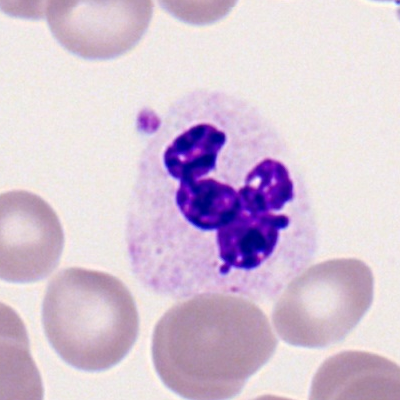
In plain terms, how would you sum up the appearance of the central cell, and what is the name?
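You won't find any nucleoli in that nucleus. The cytoplasm is abundant and pale pink, and it's filled with fine lilac-pink granules. No vacuoles in it either. That one's a segmented neutrophil.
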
